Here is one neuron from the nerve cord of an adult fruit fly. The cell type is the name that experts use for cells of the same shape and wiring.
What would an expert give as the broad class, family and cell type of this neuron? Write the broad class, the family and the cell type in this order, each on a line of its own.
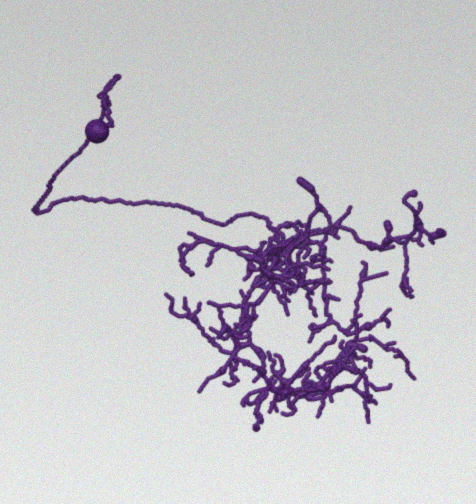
nerve-cord intrinsic neuron
hemilineage 12B
IN12B049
